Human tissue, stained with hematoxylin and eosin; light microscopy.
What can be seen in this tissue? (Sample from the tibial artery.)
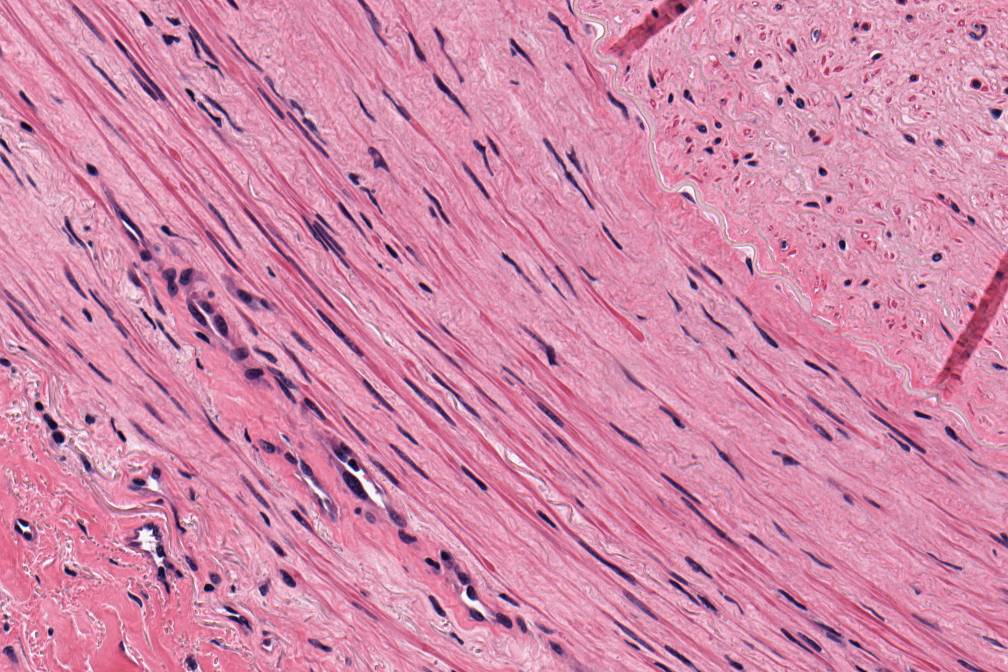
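Orientation: a broad band of closely packed parallel fibres crosses most of the field diagonally, upper left to lower right. Its nuclei: dark, slender, spindle-shaped, fibre-aligned. Left of centre: a parallel strip of plumper, darker nuclei. Upper right: a separate, looser region, scattered small rounded nuclei.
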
